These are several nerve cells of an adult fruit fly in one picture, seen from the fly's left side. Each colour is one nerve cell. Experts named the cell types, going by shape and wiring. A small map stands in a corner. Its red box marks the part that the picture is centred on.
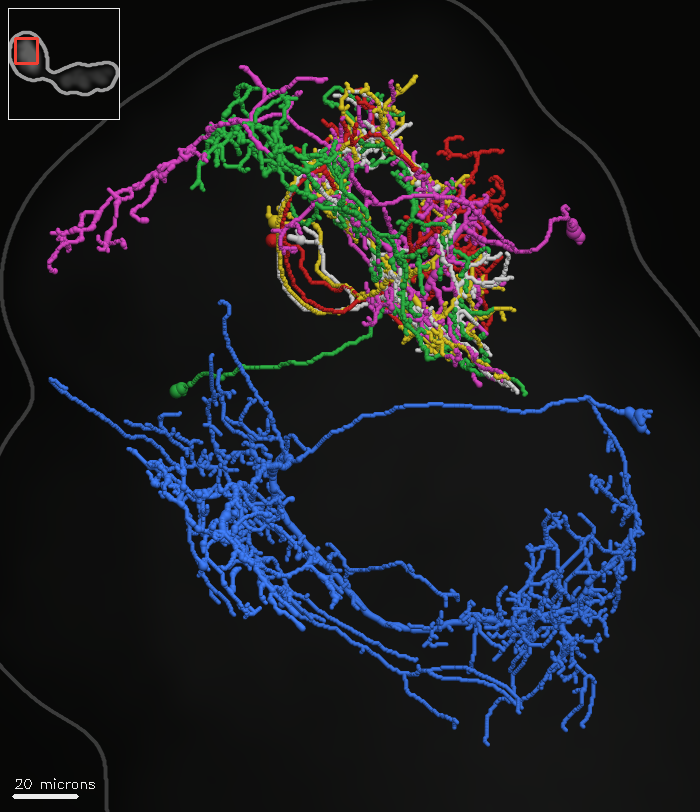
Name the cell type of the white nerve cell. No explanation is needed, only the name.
SLP035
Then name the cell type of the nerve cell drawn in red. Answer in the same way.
LHAD1a2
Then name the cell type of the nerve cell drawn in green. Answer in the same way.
SMP038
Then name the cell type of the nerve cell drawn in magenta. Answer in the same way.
SMP256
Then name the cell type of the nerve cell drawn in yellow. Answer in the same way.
SLP036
